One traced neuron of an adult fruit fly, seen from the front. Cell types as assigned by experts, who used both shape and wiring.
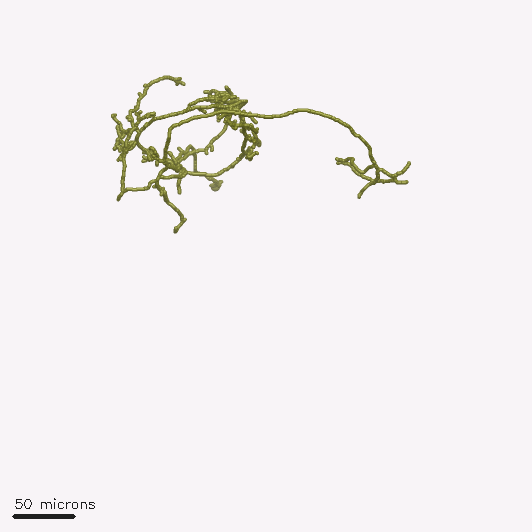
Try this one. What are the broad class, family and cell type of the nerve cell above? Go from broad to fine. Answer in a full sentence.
A central-brain intrinsic neuron of hemilineage DM4_dorsal, type pC1_15a.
